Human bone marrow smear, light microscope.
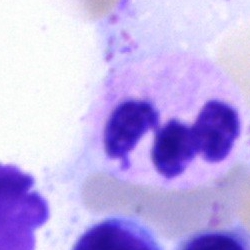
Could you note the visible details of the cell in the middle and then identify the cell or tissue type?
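Three separate nuclear lobes sit in a row across the lower half of the cell, and no nucleolus is visible in any of them. The cytoplasm is abundant and pale pinkish-lilac. This is a segmented neutrophil.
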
